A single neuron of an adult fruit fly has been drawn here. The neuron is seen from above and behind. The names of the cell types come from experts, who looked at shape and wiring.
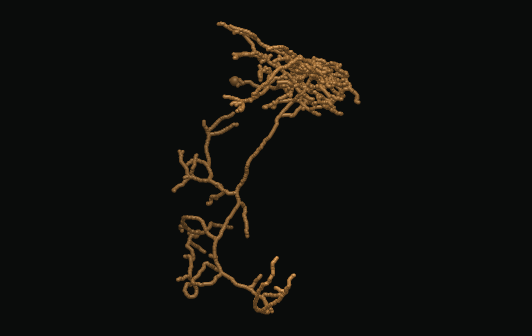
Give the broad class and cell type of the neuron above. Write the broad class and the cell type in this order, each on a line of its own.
central-brain intrinsic neuron
AOTU028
